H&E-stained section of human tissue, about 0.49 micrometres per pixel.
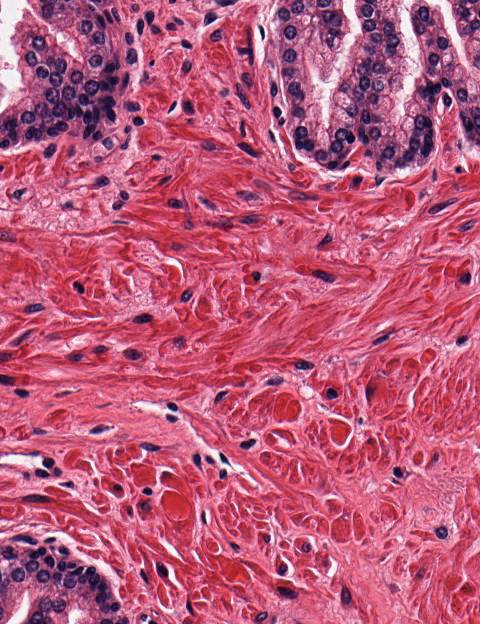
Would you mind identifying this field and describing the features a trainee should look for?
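Answer: fibromuscular stroma, the broad band across the centre, between glandular epithelium at the top and bottom left. Its smooth muscle cells have elongated, blunt-ended dark nuclei lying along the cells.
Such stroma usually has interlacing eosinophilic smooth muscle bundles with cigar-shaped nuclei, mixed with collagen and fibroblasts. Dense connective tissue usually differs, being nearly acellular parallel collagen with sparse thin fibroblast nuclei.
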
